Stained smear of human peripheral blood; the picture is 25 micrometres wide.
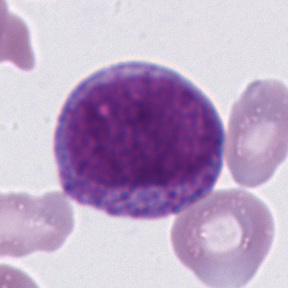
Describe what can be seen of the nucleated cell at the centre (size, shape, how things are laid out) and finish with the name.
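Outline round and smooth; cell about 15 micrometres across. Cytoplasm blue and scant, widest as a crescent along the lower edge. That lower band speckled with small dark purple dots. Promyelocyte.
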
